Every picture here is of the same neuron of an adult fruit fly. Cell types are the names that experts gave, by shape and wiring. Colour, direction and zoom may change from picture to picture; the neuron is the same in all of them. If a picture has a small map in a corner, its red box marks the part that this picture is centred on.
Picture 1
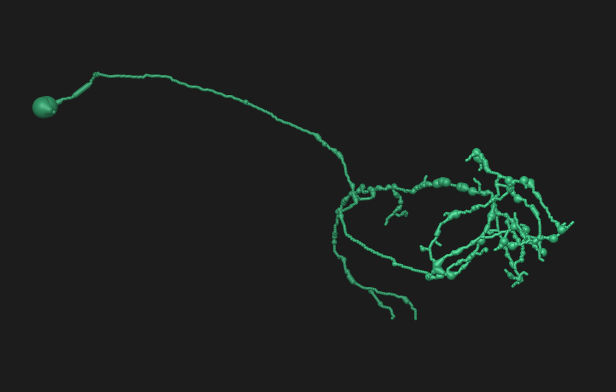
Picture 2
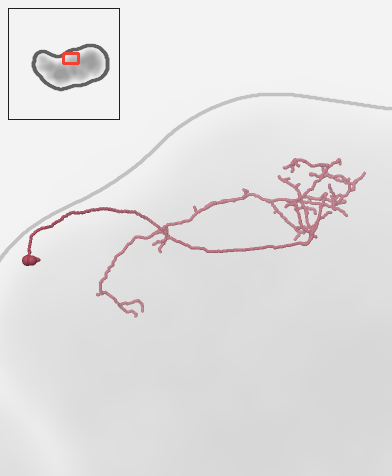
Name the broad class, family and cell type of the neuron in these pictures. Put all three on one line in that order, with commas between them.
central-brain intrinsic neuron, hemilineage SLPpl1, SLP266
